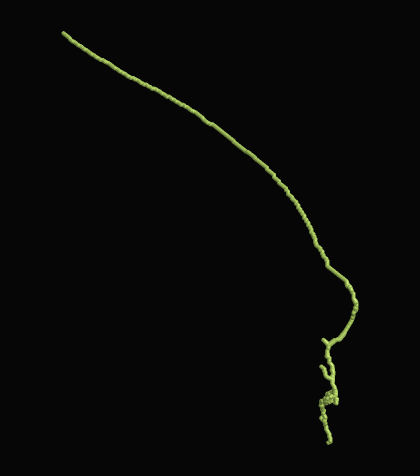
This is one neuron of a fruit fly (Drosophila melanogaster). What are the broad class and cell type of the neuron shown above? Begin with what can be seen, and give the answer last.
The drawing shows no cell body. There are a dozen or fewer branch ends. It is a sensory neuron entering the nerve cord. It is of cell type SNxx06.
